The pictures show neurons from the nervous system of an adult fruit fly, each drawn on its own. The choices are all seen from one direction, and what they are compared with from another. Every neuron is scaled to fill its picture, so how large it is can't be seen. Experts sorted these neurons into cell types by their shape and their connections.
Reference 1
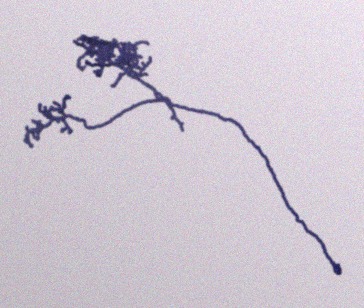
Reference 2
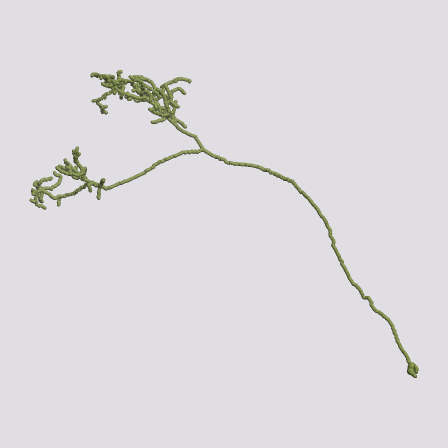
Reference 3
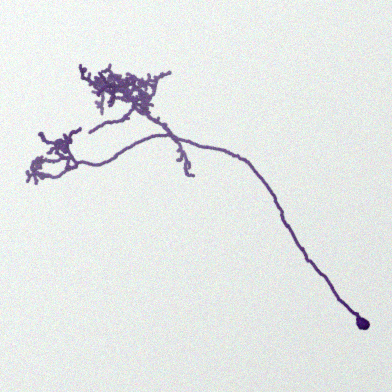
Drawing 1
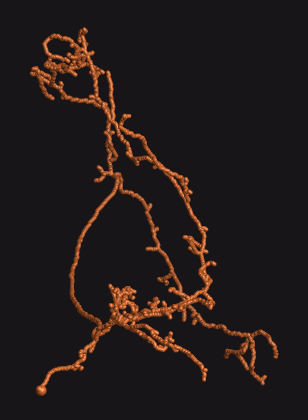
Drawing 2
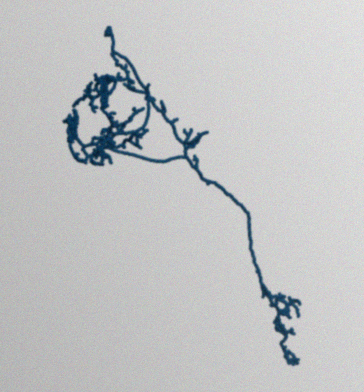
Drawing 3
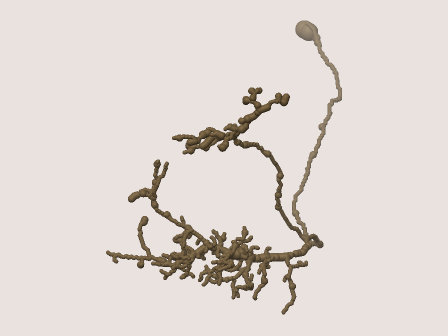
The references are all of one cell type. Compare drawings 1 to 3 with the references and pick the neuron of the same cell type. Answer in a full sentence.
Drawing 3 shows a neuron of the same cell type.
